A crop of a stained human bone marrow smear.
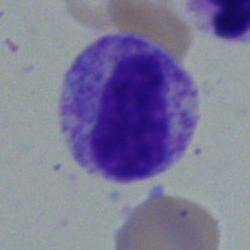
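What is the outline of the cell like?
Smooth and roughly round.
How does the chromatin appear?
Dark purple and dense, with faint mottling.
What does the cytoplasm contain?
Fine purple granules, scattered throughout.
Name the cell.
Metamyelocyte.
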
